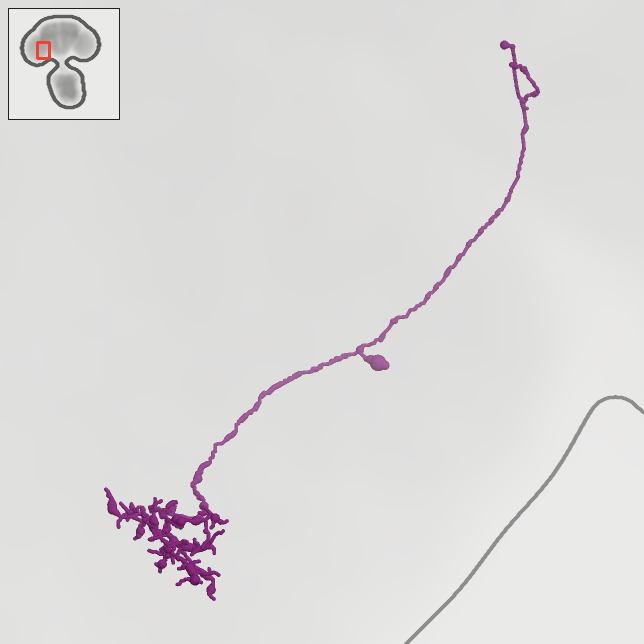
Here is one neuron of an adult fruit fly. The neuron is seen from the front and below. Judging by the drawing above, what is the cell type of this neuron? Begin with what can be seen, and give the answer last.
The cell body is in the middle of the picture. Dozens of branch ends can be seen. It is a visual projection neuron. It is of cell type LPC2.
